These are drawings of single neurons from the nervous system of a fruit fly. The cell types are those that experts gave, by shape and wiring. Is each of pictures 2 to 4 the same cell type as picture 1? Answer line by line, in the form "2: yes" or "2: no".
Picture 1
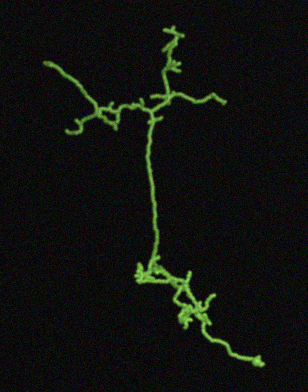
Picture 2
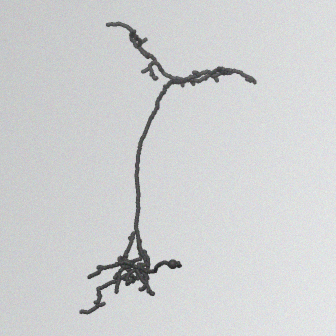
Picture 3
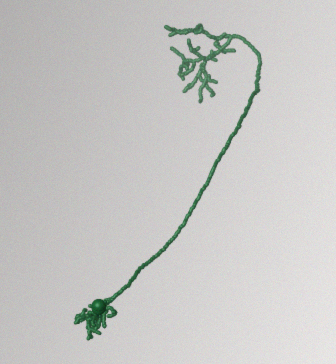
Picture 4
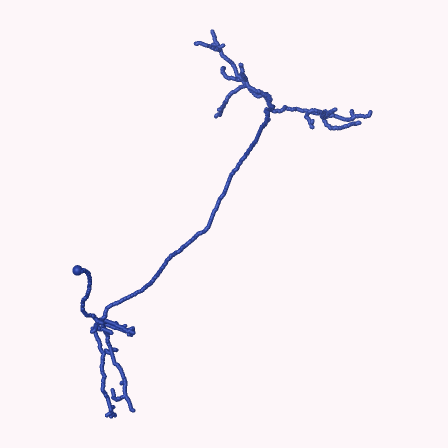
2: yes
3: no
4: no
